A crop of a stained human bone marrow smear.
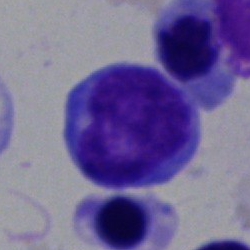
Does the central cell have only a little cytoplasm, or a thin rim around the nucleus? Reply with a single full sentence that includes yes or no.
Yes, what cytoplasm the cell has forms just a thin rim.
